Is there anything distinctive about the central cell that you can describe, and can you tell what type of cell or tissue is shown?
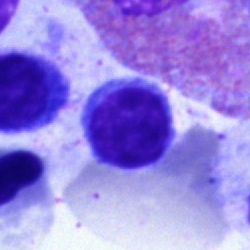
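Nearly the whole cell is taken up by the nucleus, so the cytoplasm is only a thin rim, broadest along the upper left edge. You will find no granules in that rim. Off to the upper right sits a large cell with pinkish granular cytoplasm. The small-rimmed cell is a lymphocyte.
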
